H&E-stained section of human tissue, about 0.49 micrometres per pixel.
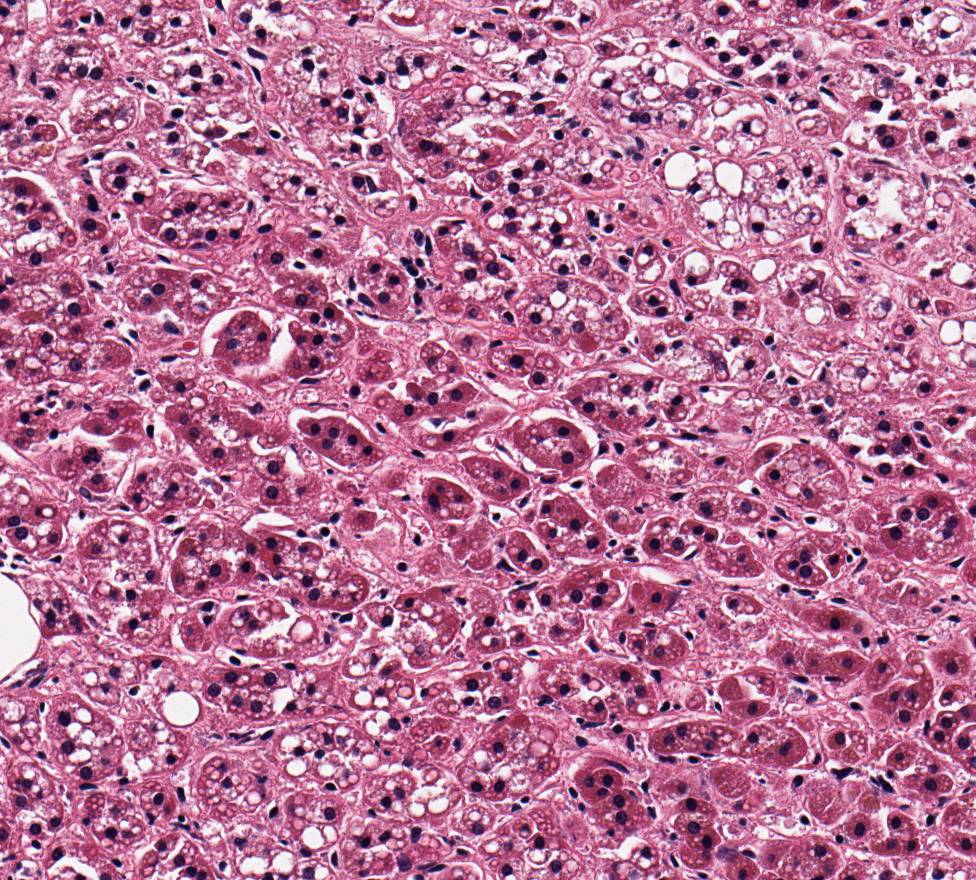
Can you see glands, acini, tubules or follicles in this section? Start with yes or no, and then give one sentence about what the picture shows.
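No. No gland lumens lined by epithelium are seen anywhere in the field.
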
